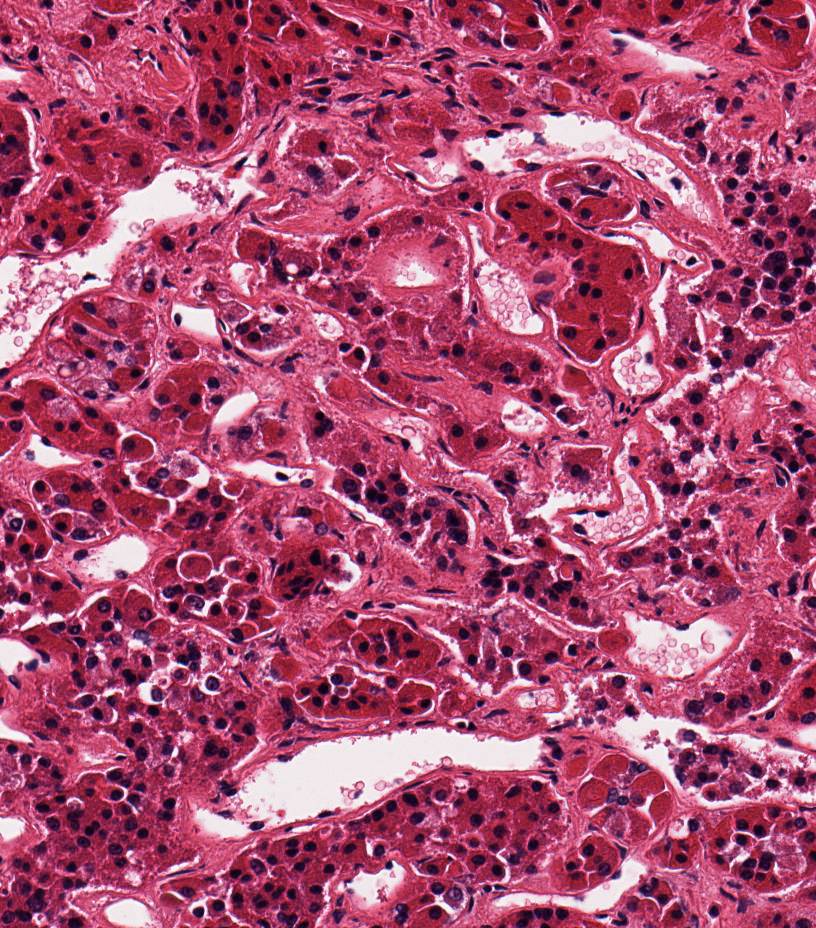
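Pituitary. Polygonal cells in nests and cords fill the field, separated by thin stromal strands. Most have abundant, deeply eosinophilic, granular cytoplasm. Narrow white retraction clefts part many nests from the surrounding stroma. No fat cells.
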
